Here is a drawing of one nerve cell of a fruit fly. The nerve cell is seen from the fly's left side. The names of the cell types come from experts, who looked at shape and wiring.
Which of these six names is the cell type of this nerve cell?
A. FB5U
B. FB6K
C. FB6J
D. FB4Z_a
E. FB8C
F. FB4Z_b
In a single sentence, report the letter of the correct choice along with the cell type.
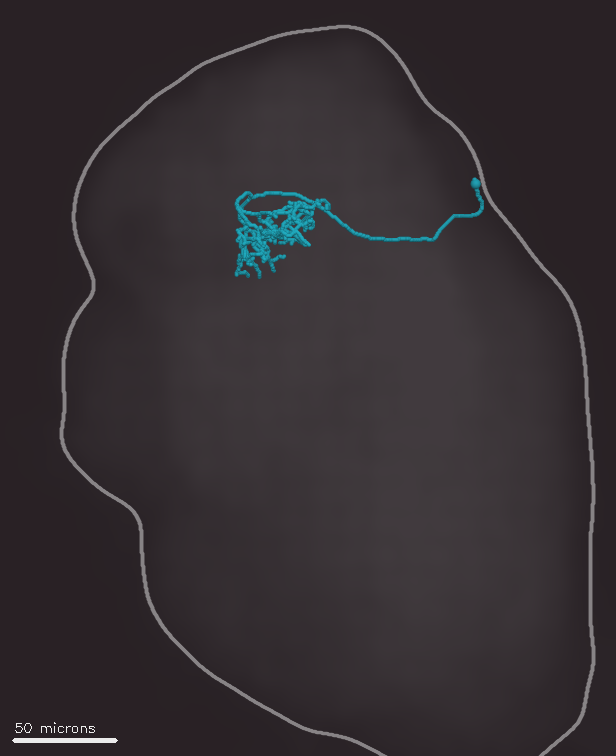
Cell type FB6J is what the nerve cell is, as option C states.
